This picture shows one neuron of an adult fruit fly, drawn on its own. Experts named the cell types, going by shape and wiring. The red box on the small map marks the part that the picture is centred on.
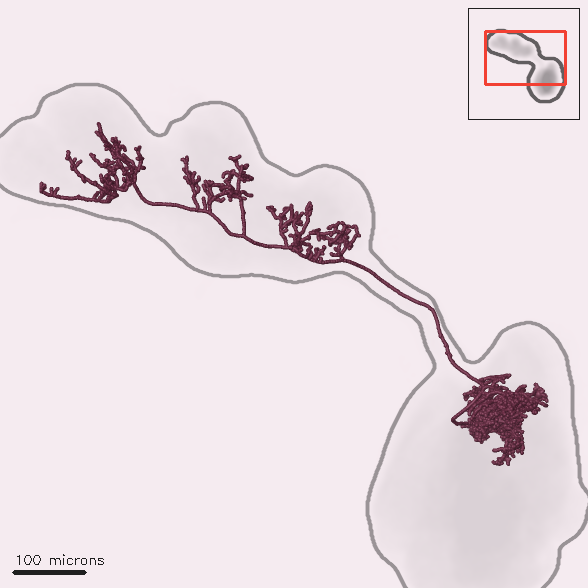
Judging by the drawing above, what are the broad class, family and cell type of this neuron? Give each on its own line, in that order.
descending neuron
hemilineage MX3
DNg74_a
